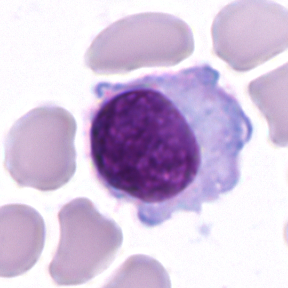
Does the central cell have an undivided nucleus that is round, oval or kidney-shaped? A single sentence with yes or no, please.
Yes, one compact round, oval or kidney-shaped mass makes up the nucleus.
